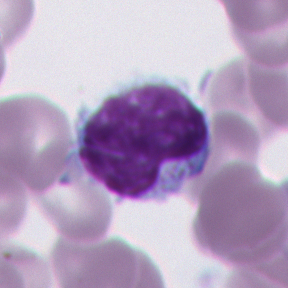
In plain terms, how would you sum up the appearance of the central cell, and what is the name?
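Most of the cell is taken up by the nucleus, which has a shallow notch on its lower right side. Its chromatin is dense and coarse. The cytoplasm is pale bluish-grey. The cell is a typical lymphocyte.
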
